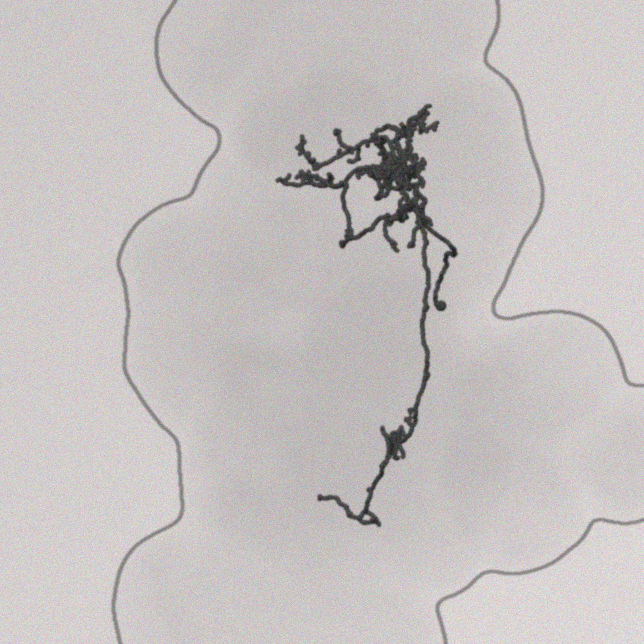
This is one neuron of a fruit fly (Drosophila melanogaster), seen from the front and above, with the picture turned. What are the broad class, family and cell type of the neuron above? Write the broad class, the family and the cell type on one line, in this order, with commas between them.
central-brain intrinsic neuron, hemilineage DM4_dorsal, pC1_1b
